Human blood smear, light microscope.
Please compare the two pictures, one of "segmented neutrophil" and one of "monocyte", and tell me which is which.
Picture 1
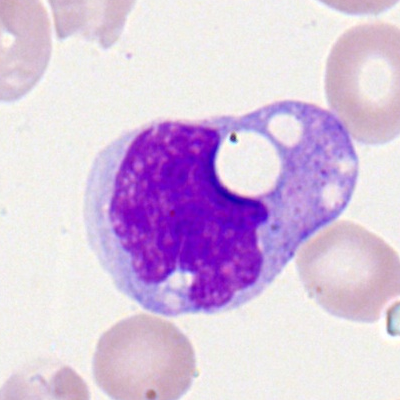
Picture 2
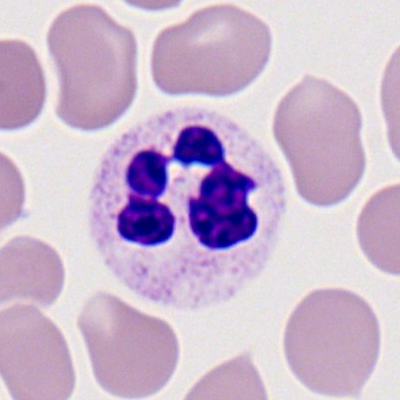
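Picture 1 is the monocyte; picture 2 is the segmented neutrophil. In picture 1 the nucleus is an irregular mass filling most of the left part of the cell, deeply indented on its right side. In picture 2 it's split into several separate lobes of dark purple, coarsely clumped chromatin.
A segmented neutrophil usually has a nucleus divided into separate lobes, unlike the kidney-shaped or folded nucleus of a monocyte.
The cytoplasm differs too: plentiful and pale greyish-blue in picture 1, abundant and pale pink in picture 2.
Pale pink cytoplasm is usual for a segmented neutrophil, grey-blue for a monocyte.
Both carry fine granules, pinkish-purple and scattered in picture 1, lilac-pink and spread throughout in picture 2.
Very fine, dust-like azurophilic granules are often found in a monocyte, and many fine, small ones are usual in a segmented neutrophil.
Picture 1 also has a large vacuole plus several smaller clear ones, while picture 2 has none.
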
